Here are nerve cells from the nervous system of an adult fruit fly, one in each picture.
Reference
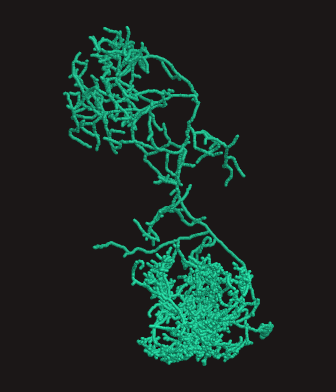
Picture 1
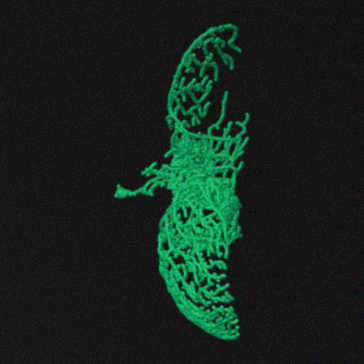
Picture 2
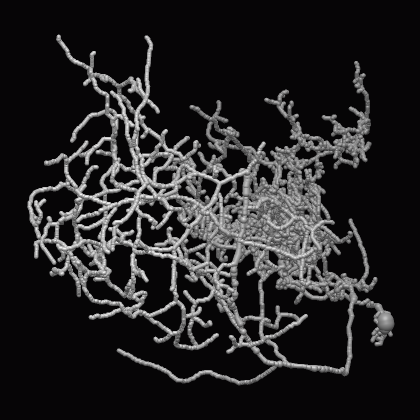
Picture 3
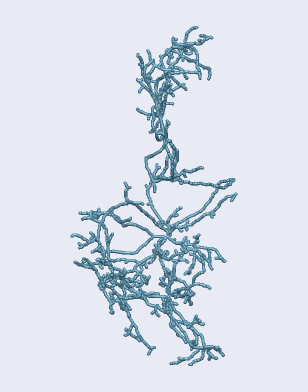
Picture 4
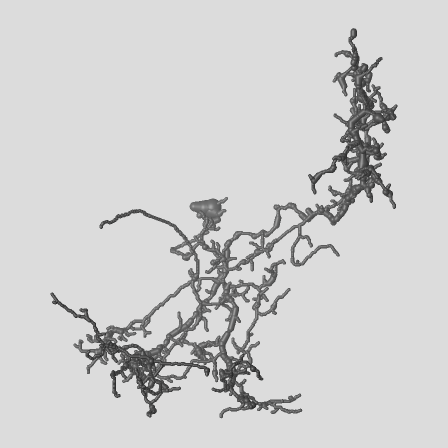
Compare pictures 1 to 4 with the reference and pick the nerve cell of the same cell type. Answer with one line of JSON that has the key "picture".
{"picture": 2}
